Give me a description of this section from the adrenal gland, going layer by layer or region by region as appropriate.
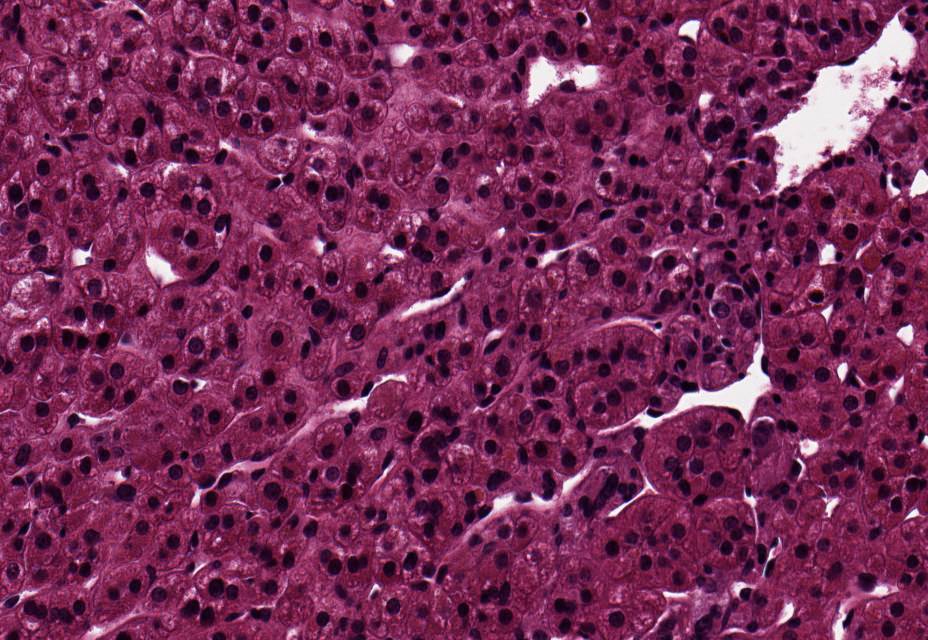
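Look first at how the field is filled: solid, broad cords of large polygonal cells, with no gland lumens anywhere. Now look closer at the cells themselves: each has abundant granular eosinophilic cytoplasm and a round nucleus placed in the centre. Between the cords you will find thin slit-like spaces, running mainly from lower left to upper right across the middle of the field.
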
